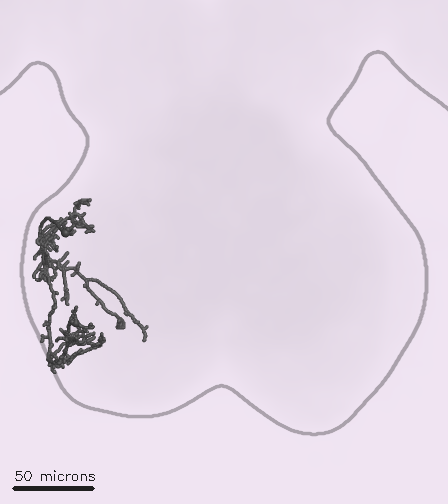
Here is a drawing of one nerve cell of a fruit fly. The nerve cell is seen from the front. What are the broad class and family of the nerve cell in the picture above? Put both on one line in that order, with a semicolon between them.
nerve-cord intrinsic neuron; hemilineage 19A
